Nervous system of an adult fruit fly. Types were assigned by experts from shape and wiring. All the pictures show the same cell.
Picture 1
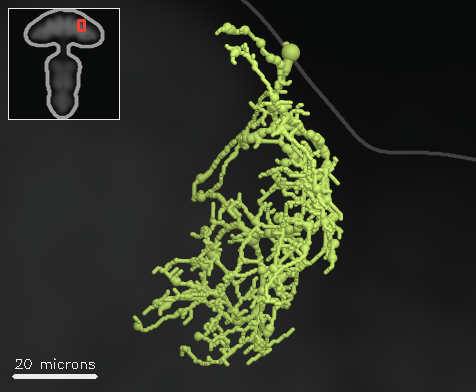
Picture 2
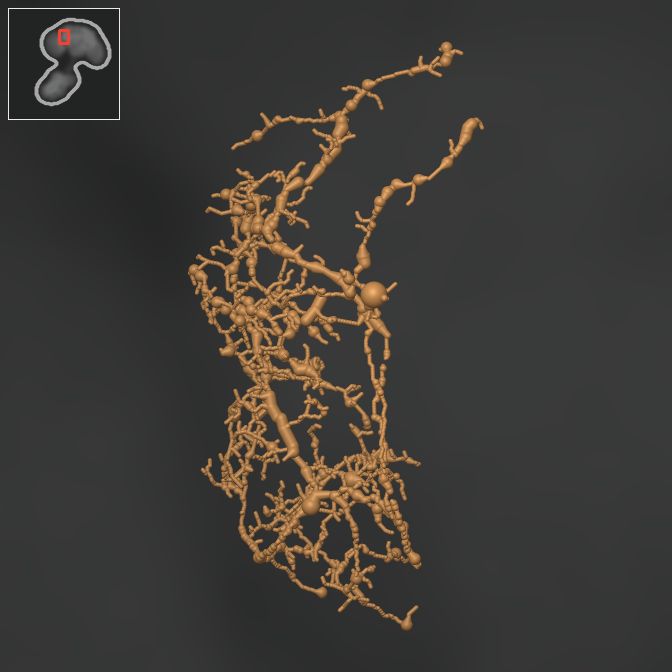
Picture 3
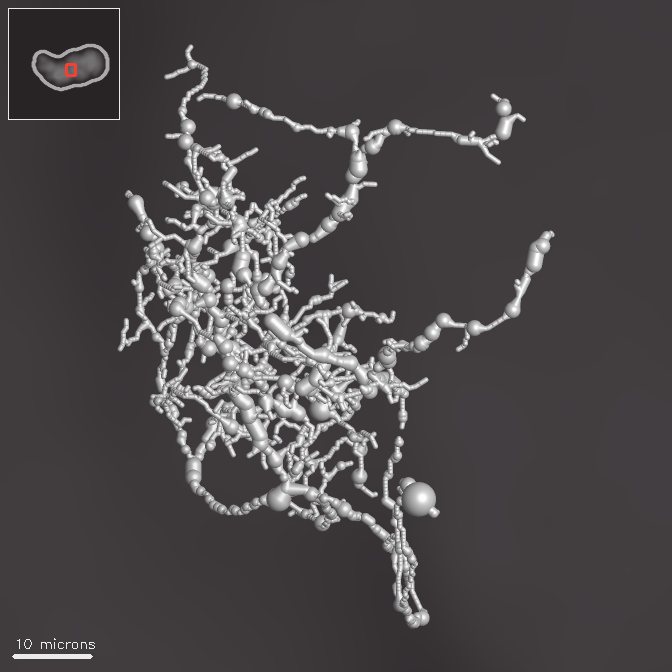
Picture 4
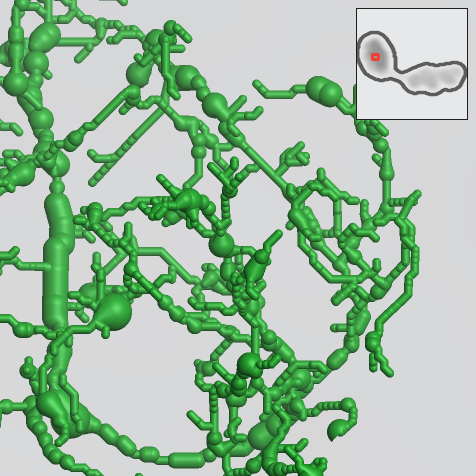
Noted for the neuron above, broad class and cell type: central-brain intrinsic neuron; AVLP409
